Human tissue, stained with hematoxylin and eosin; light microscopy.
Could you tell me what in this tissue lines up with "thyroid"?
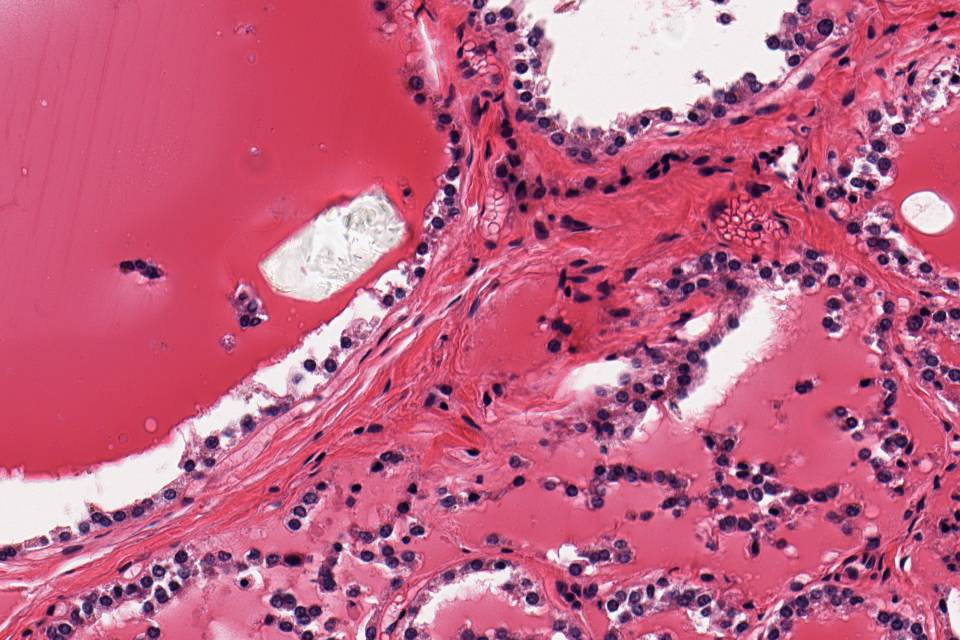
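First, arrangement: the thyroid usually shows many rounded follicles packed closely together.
That matches the lower right of the field, where many small follicles crowd together. The upper left is taken up instead by one large follicle.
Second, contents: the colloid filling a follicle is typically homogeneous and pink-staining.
Against that, a pale, glassy, angular crystal lies within the colloid of the large upper-left follicle.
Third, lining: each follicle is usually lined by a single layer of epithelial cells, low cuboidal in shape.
Here the lining is indeed a single layer, but its cells range from flattened to cuboidal, so the cuboidal cells agree with that more closely than the flattened ones. Last, the lining cells have small, round, dark-staining nuclei.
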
